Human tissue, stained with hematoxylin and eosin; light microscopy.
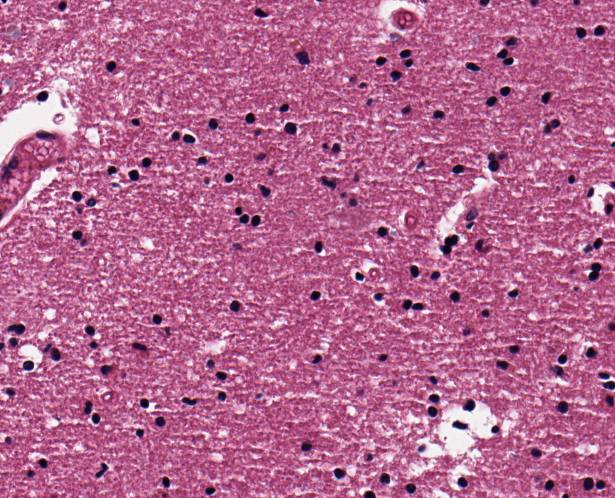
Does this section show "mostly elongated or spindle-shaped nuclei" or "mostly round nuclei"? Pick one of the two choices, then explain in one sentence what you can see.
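Mostly round nuclei. The scattered nuclei are small, round and darkly stained.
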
